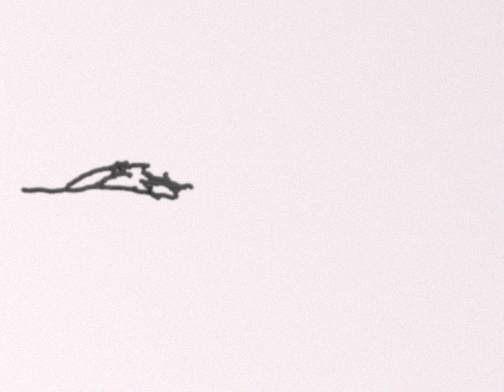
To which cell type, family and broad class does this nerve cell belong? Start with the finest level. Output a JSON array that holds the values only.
["DNge008", "hemilineage LB6", "descending neuron"]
